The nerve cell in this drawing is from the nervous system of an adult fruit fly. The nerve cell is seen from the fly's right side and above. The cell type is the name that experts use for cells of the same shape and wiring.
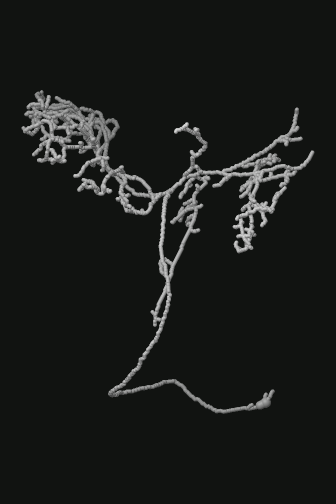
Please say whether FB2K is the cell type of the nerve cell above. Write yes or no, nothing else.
no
